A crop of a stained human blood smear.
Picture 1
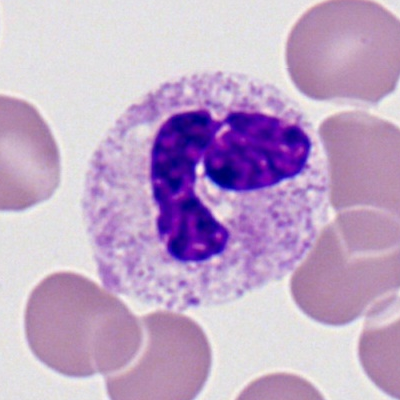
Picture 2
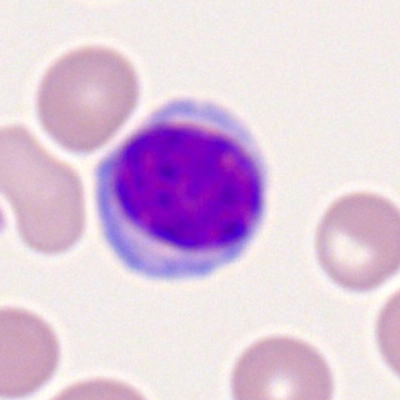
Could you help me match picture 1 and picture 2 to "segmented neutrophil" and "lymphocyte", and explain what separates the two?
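To start, picture 1 is the segmented neutrophil and picture 2 the lymphocyte. First point, the nucleus: two lobes meeting near the top in the segmented neutrophil, a nucleus filling most of the cell in the lymphocyte. Second, the cytoplasm: abundant, pale and filled with fine lilac granules on all sides of the neutrophil's nucleus, but only a pale blue rim with no distinct granules in the lymphocyte.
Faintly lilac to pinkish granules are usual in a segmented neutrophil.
Third, the chromatin: dark purple and coarsely clumped in both, so it does not separate them.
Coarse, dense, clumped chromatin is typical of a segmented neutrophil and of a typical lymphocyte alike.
Last, the remaining details: the neutrophil has a round outline and no visible nucleoli, and red cells lie close to the lymphocyte's left side.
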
